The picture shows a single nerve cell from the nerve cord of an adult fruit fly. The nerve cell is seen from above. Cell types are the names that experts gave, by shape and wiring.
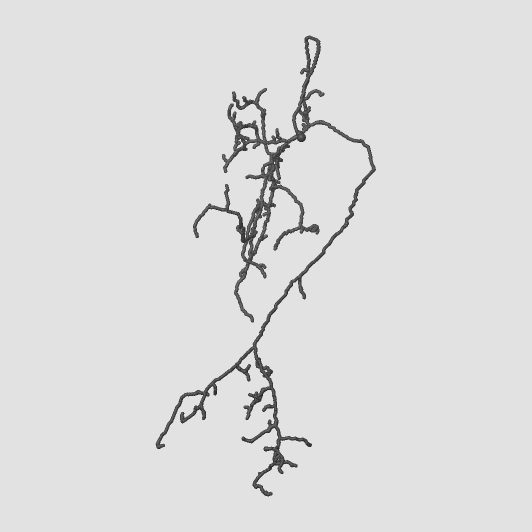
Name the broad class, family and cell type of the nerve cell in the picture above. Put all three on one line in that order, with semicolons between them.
nerve-cord intrinsic neuron; hemilineage 19B; IN19B097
